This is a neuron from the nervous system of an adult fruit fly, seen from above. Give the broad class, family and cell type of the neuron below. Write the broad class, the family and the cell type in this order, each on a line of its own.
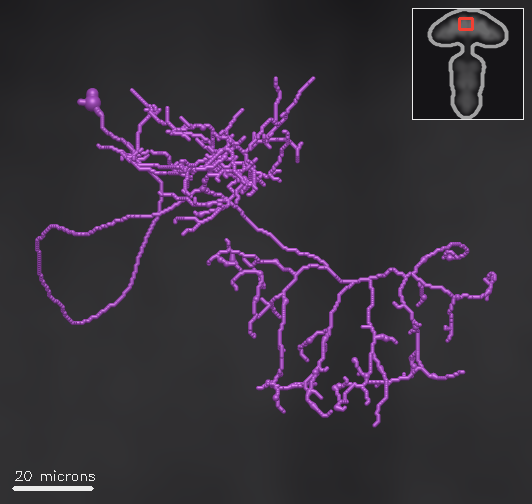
central-brain intrinsic neuron
hemilineage LALv1_dorsal
FB2C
